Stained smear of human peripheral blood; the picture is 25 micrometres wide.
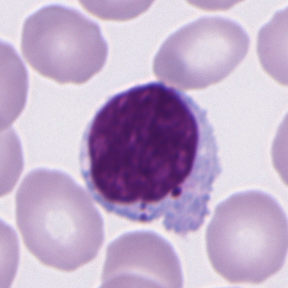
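Typical lymphocyte. Nucleus roughly round, not lobed. Cytoplasmic rim widest at the lower right, where the cell outline is ragged. A few small dark purple granules lie in the cytoplasm immediately below the nucleus.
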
